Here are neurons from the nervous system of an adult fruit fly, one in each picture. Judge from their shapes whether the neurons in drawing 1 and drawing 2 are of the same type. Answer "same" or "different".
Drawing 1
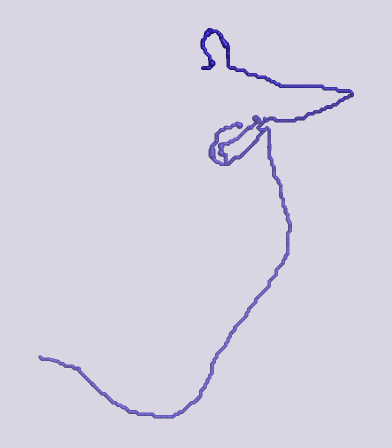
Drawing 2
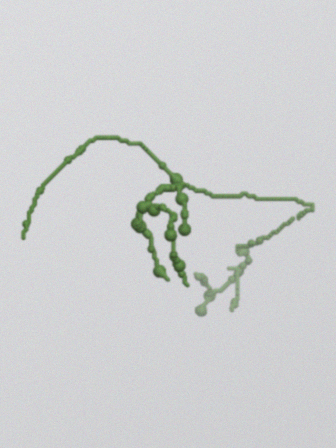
different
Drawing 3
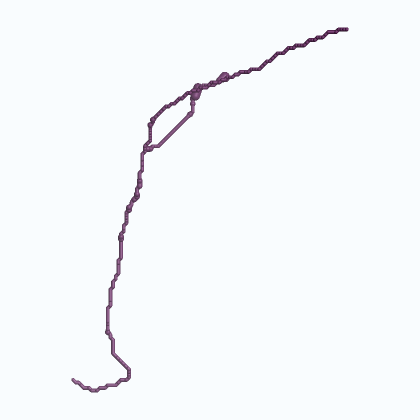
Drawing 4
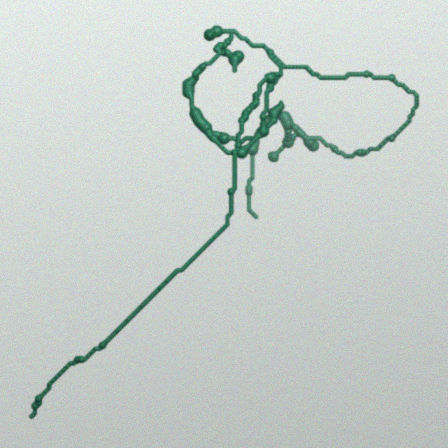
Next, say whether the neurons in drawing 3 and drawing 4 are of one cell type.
different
